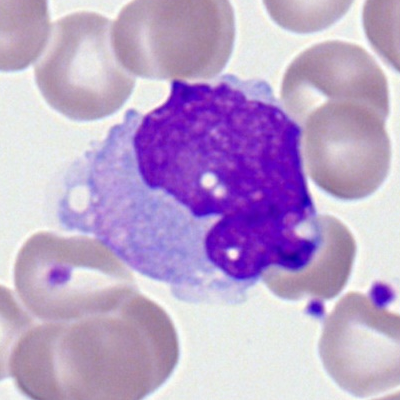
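Monocyte, the cell in the middle of a stained human blood smear. Notice that its nucleus is irregular and folded, with an indented lobe at the lower right, and that it lies toward the right side of the cell. Look at the chromatin too: dark purple and mottled. Around the nucleus, the cytoplasm is pale greyish-blue.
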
